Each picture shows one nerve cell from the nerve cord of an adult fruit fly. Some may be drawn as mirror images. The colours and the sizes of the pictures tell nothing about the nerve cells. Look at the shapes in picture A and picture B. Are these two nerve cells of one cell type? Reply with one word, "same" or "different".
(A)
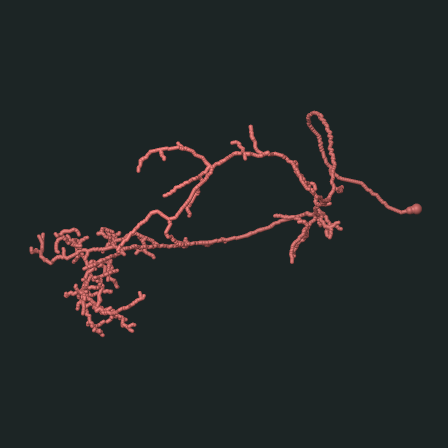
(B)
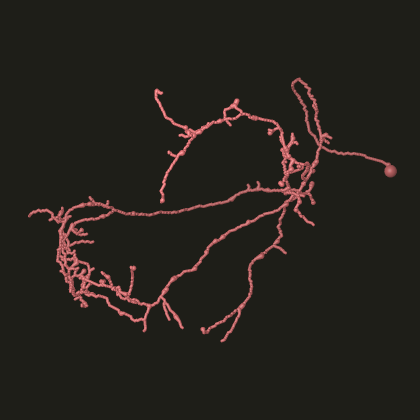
same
